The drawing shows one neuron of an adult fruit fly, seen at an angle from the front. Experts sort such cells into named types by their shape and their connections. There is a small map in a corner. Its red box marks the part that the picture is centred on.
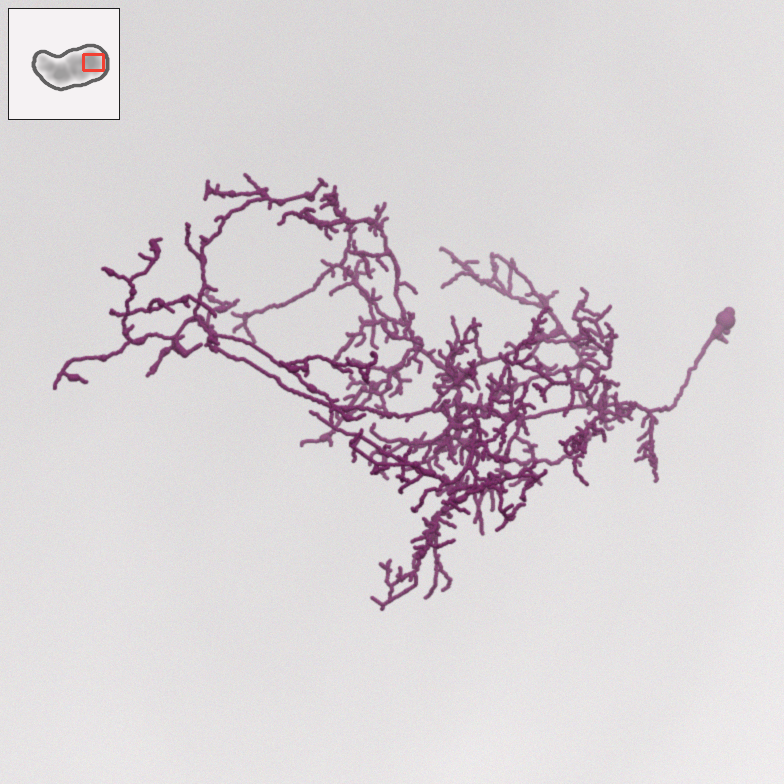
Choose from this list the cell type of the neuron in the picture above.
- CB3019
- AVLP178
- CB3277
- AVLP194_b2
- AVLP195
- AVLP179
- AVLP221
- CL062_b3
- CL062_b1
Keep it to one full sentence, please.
It is as AVLP179 that this neuron is typed.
